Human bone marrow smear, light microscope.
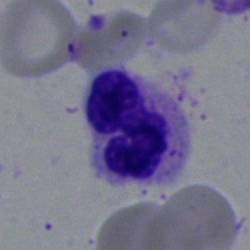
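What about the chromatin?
Dense and dark purple, with coarse clumping.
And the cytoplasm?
A pale lilac rim, widest on the right side, inside a roughly oval outline with no long projections.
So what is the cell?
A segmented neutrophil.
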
